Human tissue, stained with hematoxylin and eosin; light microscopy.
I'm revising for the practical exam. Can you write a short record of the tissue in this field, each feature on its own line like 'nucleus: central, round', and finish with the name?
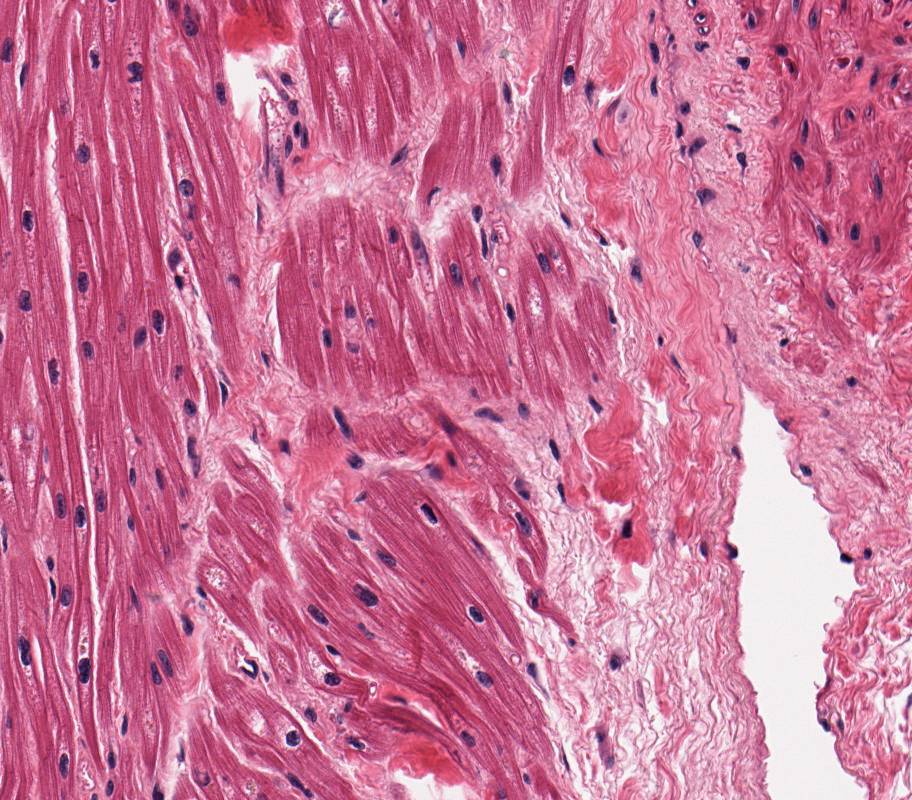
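Layout: striated muscle fibres left and centre; band of paler pink fibrous connective tissue down right side
Fibres: cardiac muscle cells, branching, single central oval nuclei
Orientation: left edge mostly vertical; central bundles oblique, differing directions
Cytoplasm: pale zone at nuclear poles in some central cells
Name: atrial appendage of the heart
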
